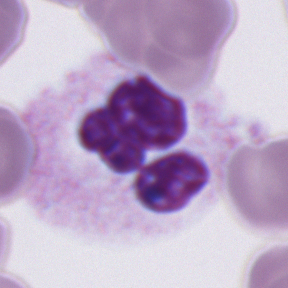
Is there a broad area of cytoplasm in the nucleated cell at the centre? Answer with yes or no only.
Yes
